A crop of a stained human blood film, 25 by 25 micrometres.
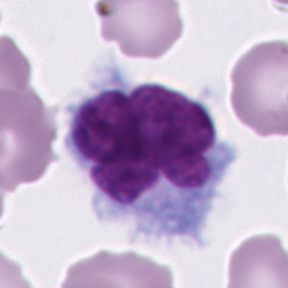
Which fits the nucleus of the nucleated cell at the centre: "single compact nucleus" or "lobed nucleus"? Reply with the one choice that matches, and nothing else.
Lobed nucleus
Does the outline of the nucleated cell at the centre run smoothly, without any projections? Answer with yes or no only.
No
